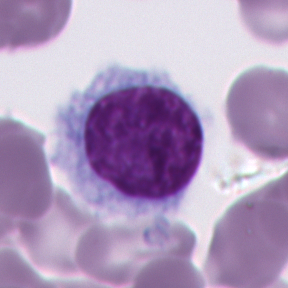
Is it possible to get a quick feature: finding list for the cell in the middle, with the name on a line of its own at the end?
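Border: ragged, with fine hair-like projections around the cytoplasm
Cytoplasm: pale greyish-blue, with no visible granules
Nucleolus: none distinct in the nucleus
Name: hairy cell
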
